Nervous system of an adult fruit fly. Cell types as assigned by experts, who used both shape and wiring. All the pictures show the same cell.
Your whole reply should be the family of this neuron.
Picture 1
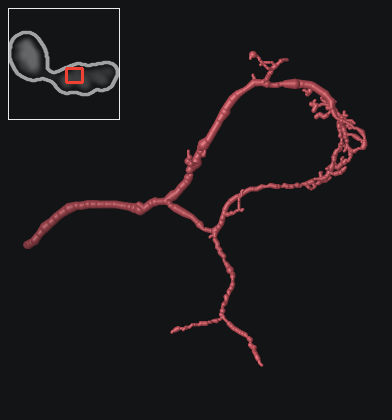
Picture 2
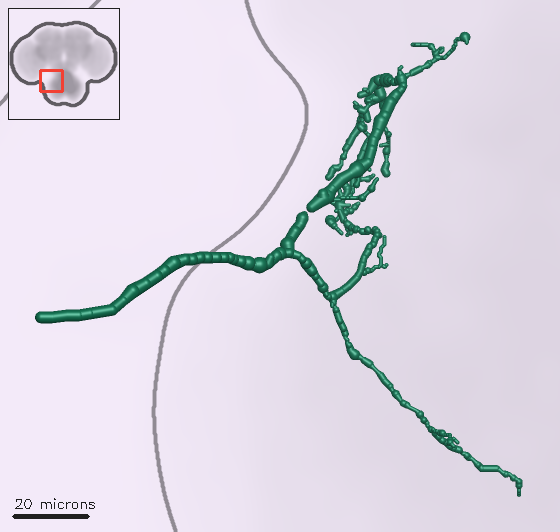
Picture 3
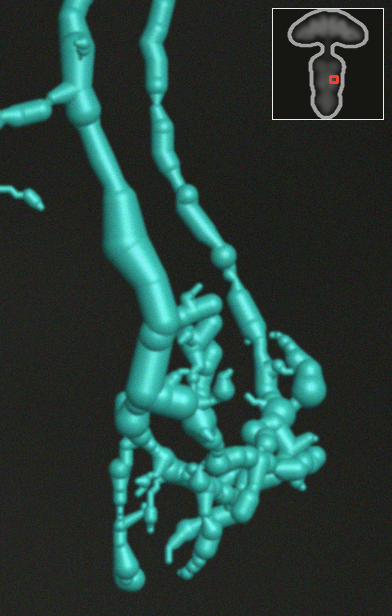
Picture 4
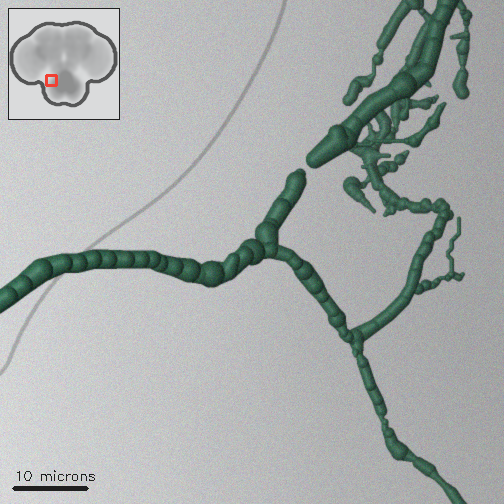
class mechanosensory proprioceptive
